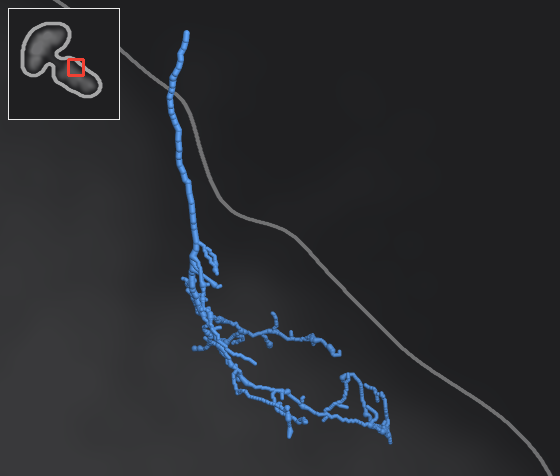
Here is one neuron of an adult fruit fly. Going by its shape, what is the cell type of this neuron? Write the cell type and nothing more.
SNpp37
